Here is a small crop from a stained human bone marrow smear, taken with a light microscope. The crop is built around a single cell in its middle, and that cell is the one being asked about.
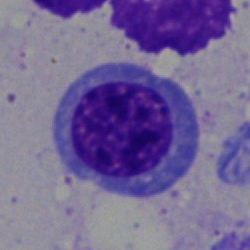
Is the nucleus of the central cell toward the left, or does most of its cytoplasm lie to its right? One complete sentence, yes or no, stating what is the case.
Yes, its nucleus sits toward the left side of the cell.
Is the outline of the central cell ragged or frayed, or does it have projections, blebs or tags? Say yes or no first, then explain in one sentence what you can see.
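No. The cell outline is round and smooth.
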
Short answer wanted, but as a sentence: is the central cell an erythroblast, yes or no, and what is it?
Yes, the cell lying in the centre of the crop is identified as an erythroblast.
